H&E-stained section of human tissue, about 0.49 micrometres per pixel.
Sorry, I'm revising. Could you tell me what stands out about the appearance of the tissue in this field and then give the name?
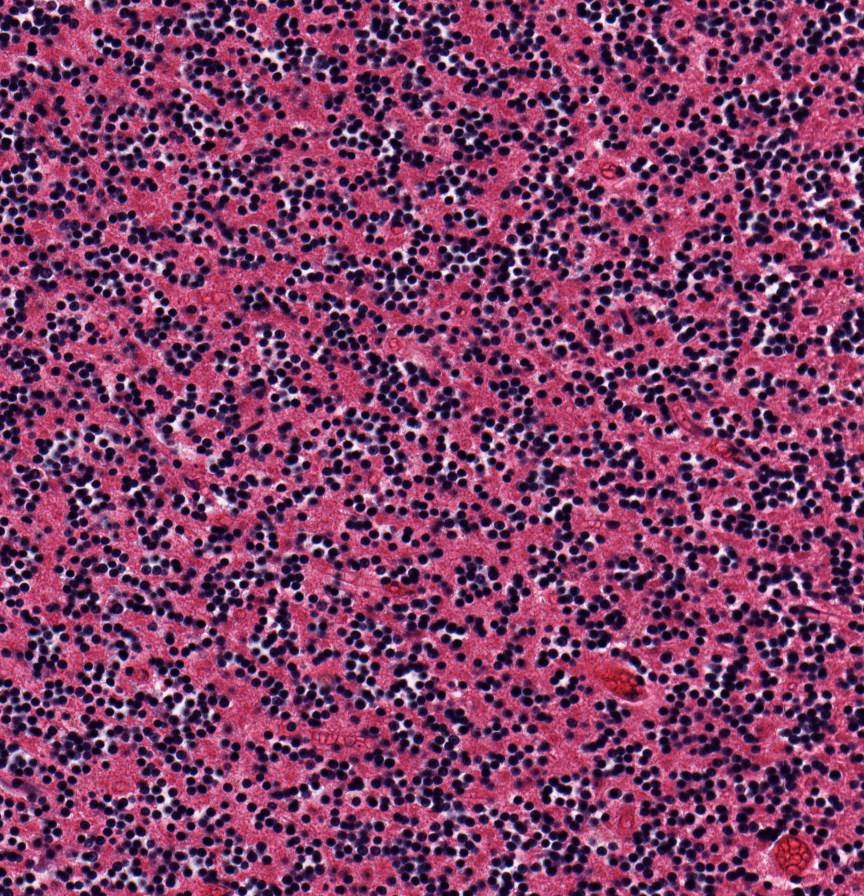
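Packed nuclei first: small, round, darkly stained, almost no visible cytoplasm. Between their clusters lie irregular pink fibrillary islands across the whole field. Lower right, small vessels hold red blood cells. I notice no large cells with abundant cytoplasm among the small nuclei. This is cerebellum.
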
